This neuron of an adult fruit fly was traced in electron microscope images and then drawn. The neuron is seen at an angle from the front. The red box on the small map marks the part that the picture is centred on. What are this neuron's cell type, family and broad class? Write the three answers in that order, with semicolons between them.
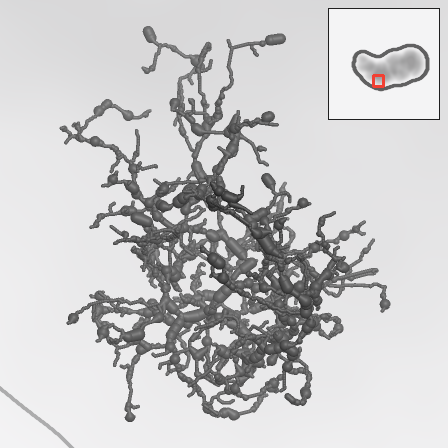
IN01B008; hemilineage 01B; nerve-cord intrinsic neuron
